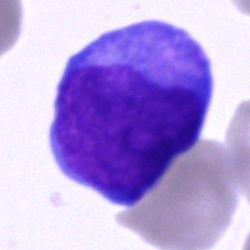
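Blast, the central cell: a single unlobed nucleus whose chromatin is fine and fairly evenly spread, without coarse clumps. Blue cytoplasm, paler than the nucleus, lies mainly as a cap above it.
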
